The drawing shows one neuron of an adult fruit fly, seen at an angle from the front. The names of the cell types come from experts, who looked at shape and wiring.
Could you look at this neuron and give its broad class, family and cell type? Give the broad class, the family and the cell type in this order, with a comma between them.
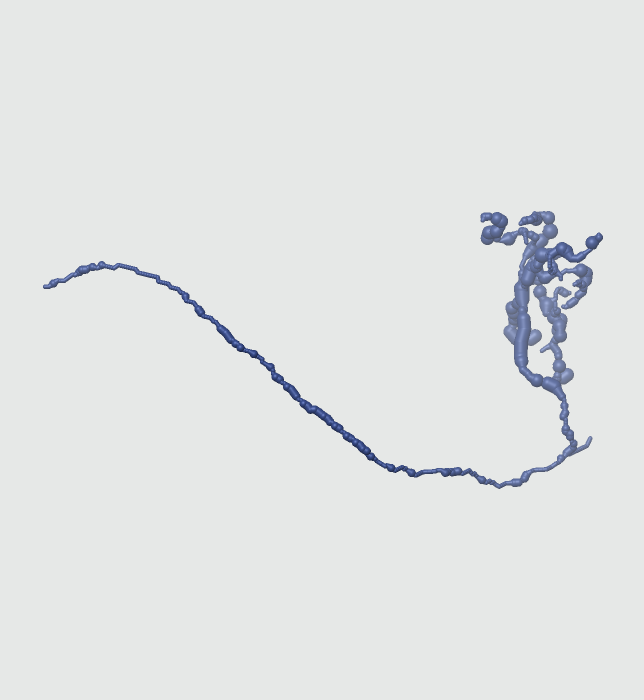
sensory neuron entering the brain, class thermosensory, TRN_VP1m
